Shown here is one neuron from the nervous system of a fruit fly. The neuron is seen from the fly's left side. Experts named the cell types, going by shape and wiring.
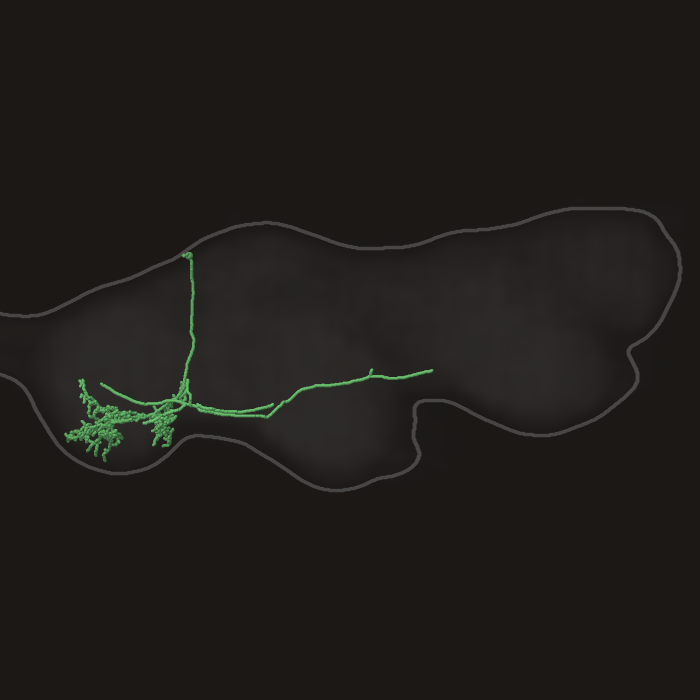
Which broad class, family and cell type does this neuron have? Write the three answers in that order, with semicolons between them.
nerve-cord intrinsic neuron; hemilineage 23B; IN23B032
